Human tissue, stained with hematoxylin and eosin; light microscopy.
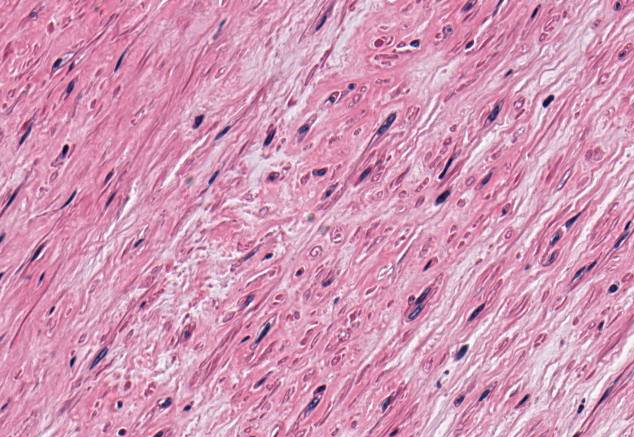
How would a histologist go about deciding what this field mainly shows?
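This field shows the tunica media of an artery. Elongated spindle cells fill all of it, I see, in parallel bundles running diagonally from lower left to upper right. Their nuclei, mostly elongated and dark, lie lengthwise; the pink, finely fibrillar cytoplasm merges into long strands between them.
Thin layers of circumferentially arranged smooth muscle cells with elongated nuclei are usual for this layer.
In the middle, between bundles, I notice paler, loosely textured areas with wispy pale material.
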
